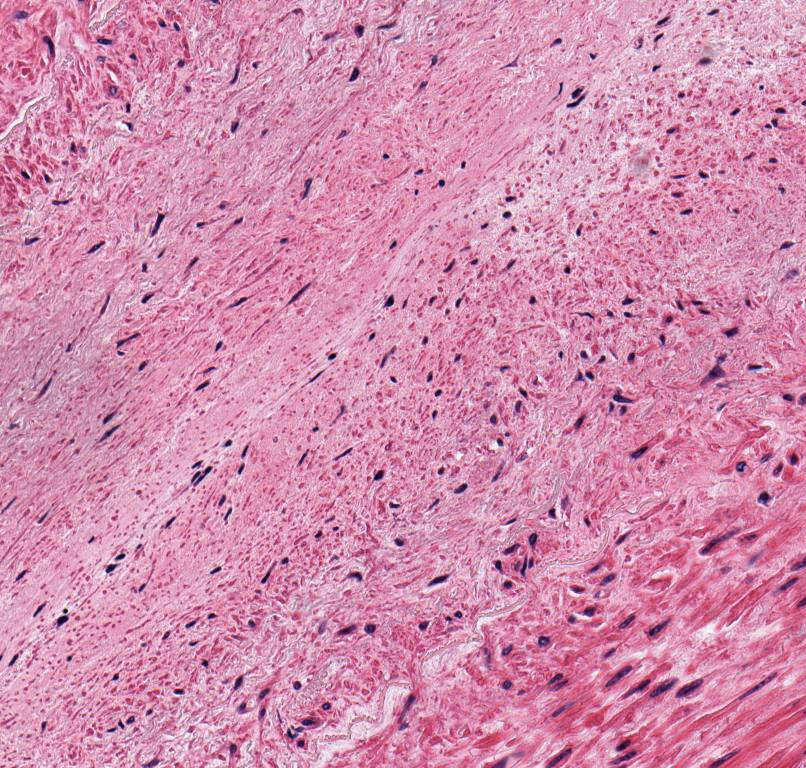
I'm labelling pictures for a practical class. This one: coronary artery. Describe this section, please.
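Orientation first: across the field, the fibres and their nuclei run mainly diagonally, from lower left to upper right. Cellularity next: the lower right corner holds a more cellular band of smooth muscle cells, their nuclei elongated with blunt ends and their cytoplasm bright pink. Between the nuclei, the background is a pale pink, finely fibrillar matrix. Finally, glands and tubules: none appear in the field.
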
